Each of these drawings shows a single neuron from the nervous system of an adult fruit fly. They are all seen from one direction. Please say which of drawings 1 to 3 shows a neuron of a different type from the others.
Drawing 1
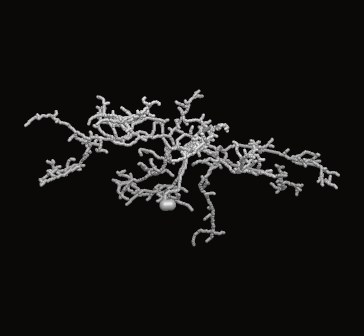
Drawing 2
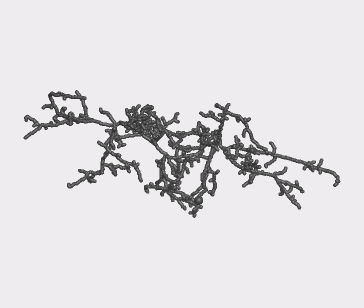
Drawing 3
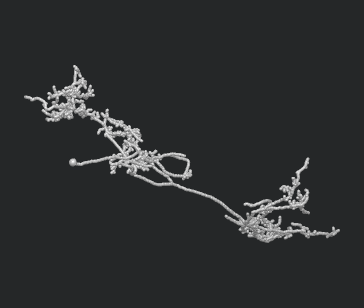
3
